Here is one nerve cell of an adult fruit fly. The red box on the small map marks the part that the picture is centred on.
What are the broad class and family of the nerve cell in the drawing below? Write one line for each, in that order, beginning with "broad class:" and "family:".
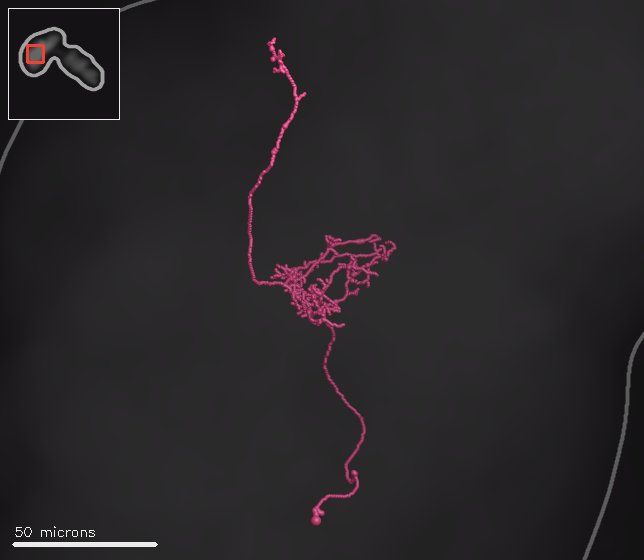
broad class: central-brain intrinsic neuron
family: class CX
